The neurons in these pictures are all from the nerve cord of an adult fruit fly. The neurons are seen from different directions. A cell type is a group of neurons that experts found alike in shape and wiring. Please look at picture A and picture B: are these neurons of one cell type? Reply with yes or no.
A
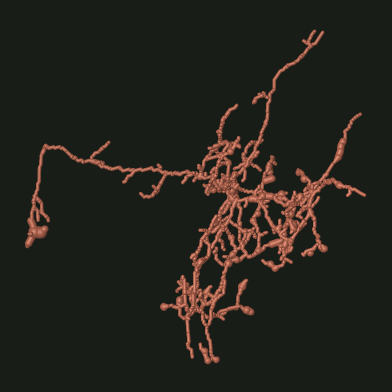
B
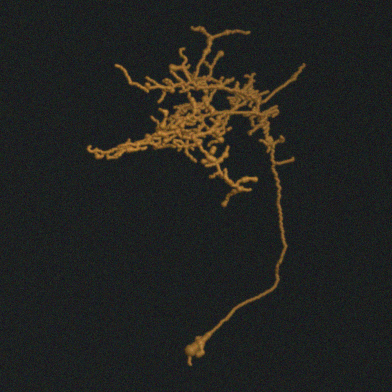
yes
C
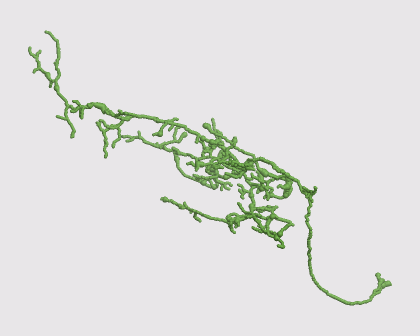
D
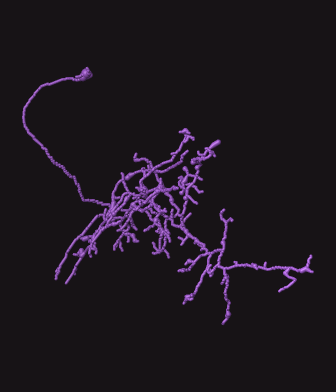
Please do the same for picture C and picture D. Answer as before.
yes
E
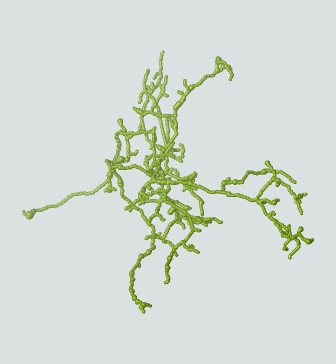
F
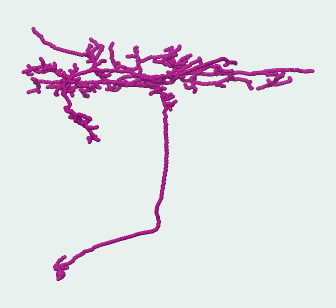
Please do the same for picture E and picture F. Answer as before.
no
